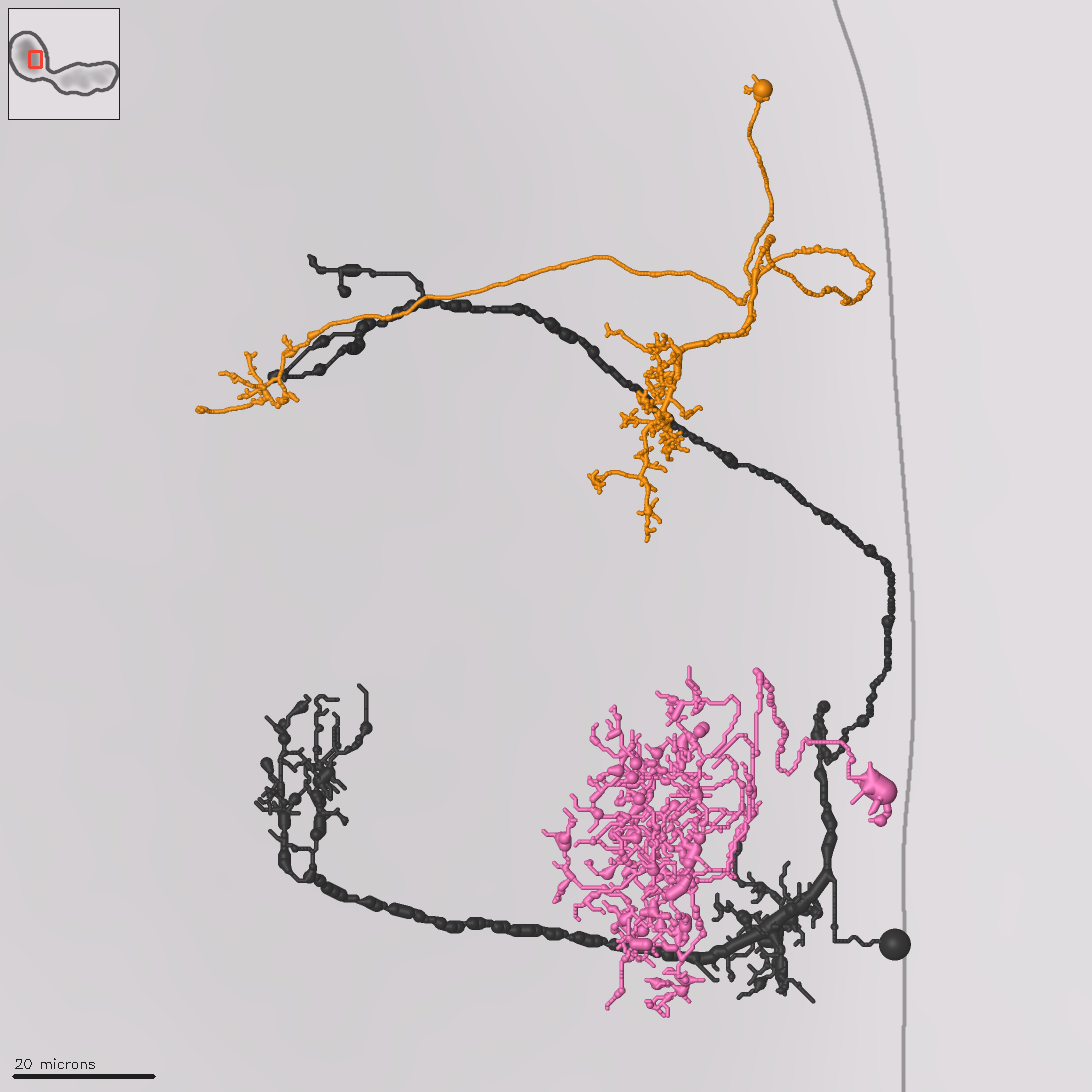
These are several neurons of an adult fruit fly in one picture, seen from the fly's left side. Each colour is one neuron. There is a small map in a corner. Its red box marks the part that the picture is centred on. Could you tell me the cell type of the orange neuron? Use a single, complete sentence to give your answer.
This neuron is classified under the cell type LPC1.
